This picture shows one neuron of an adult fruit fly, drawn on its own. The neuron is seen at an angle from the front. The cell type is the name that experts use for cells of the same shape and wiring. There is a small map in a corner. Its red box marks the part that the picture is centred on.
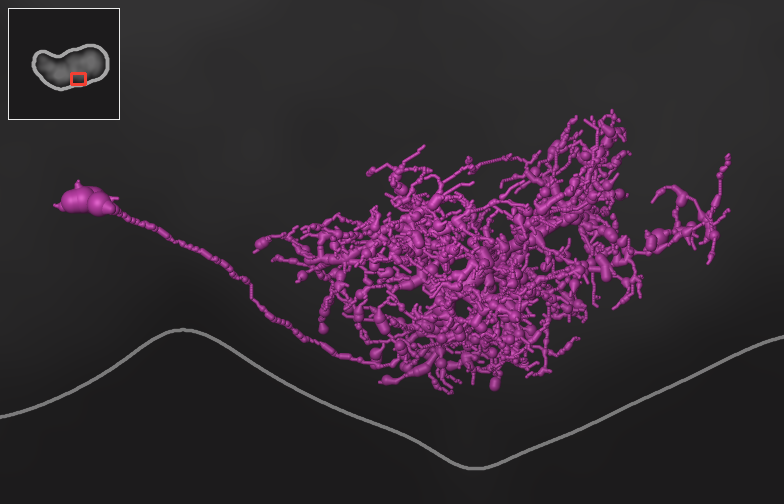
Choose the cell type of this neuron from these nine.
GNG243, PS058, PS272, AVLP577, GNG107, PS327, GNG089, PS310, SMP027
GNG089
